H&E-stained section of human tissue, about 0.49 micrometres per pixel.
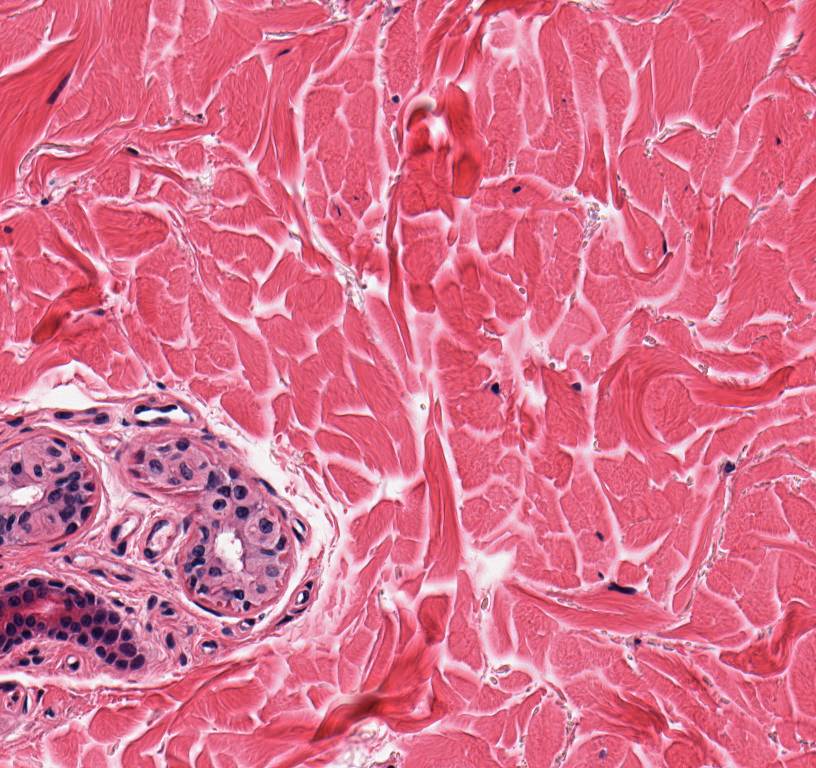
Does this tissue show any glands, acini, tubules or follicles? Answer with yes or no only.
Yes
